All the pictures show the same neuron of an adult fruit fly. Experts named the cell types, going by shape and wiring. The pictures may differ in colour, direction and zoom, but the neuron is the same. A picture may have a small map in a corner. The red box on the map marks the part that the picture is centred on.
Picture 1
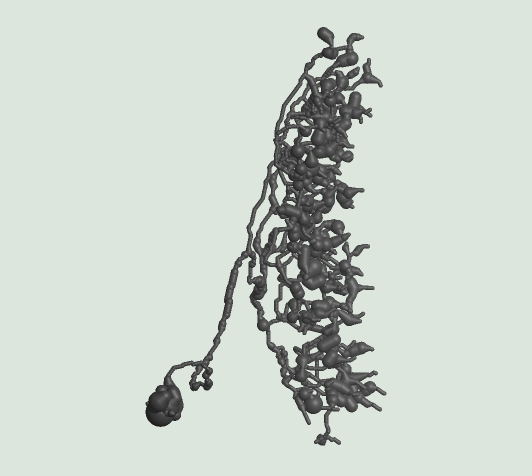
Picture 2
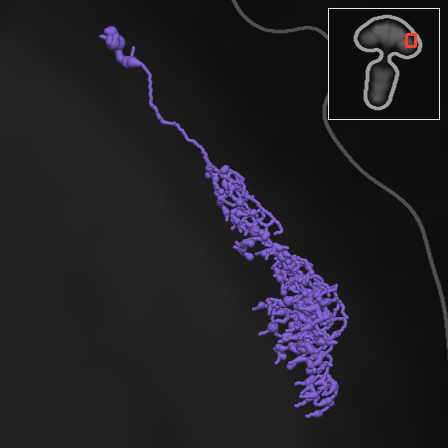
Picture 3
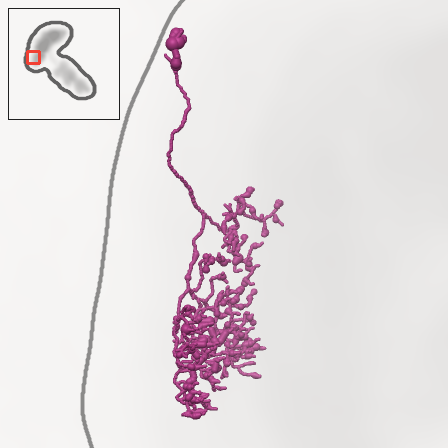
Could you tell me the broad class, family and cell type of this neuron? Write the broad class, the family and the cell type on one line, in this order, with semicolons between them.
optic-lobe intrinsic neuron; Dm; Dm1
